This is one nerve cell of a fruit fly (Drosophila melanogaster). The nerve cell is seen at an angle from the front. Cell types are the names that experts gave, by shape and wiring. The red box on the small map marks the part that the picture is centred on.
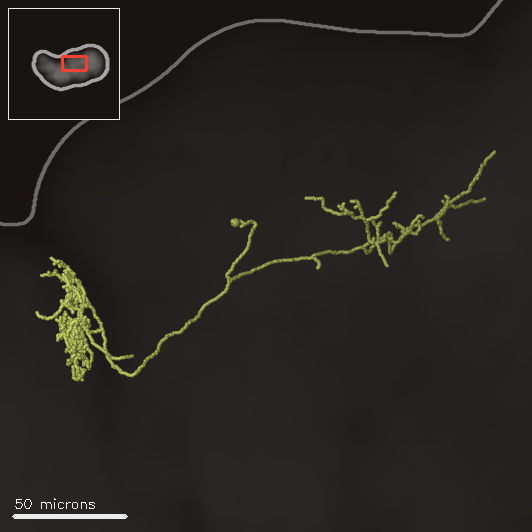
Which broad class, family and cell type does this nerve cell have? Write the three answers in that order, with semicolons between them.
visual projection neuron; hemilineage PSp3; LoVP23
